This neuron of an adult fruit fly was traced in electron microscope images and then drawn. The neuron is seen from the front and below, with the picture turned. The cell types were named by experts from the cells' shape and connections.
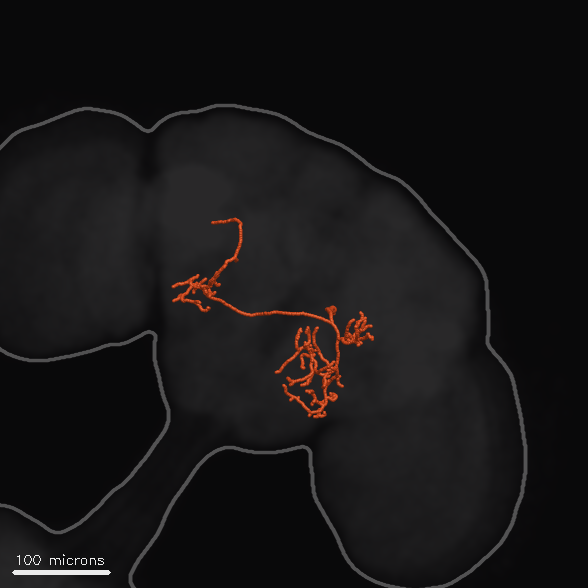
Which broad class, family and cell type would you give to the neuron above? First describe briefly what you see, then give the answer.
From left to right in the picture it spans about 200 microns. As drawn here it is about as wide as it is tall. This is a central-brain intrinsic neuron. Its family is hemilineage DM6_central1. Its cell type is CB4106.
